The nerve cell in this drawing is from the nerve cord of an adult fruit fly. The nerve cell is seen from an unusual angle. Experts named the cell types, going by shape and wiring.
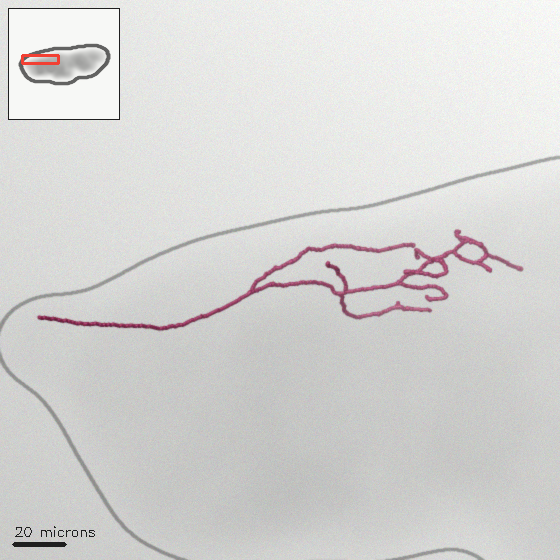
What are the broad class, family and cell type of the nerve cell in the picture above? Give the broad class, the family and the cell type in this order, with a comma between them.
descending neuron, hemilineage LB19, DNg53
